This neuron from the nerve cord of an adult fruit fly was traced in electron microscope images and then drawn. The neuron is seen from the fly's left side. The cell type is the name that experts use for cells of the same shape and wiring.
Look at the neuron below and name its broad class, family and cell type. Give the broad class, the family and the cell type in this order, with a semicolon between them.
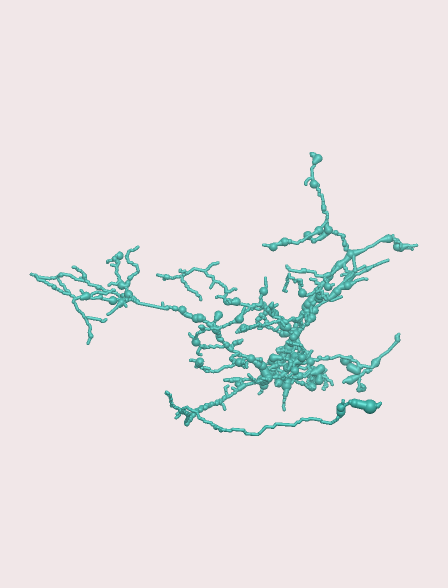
nerve-cord intrinsic neuron; hemilineage 13B; IN13B052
